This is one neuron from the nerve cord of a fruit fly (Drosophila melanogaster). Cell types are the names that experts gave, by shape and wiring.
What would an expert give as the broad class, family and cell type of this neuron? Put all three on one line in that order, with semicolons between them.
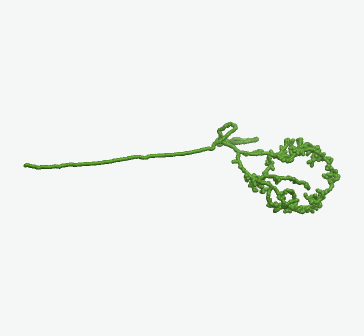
nerve-cord intrinsic neuron; hemilineage 23B; IN23B046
